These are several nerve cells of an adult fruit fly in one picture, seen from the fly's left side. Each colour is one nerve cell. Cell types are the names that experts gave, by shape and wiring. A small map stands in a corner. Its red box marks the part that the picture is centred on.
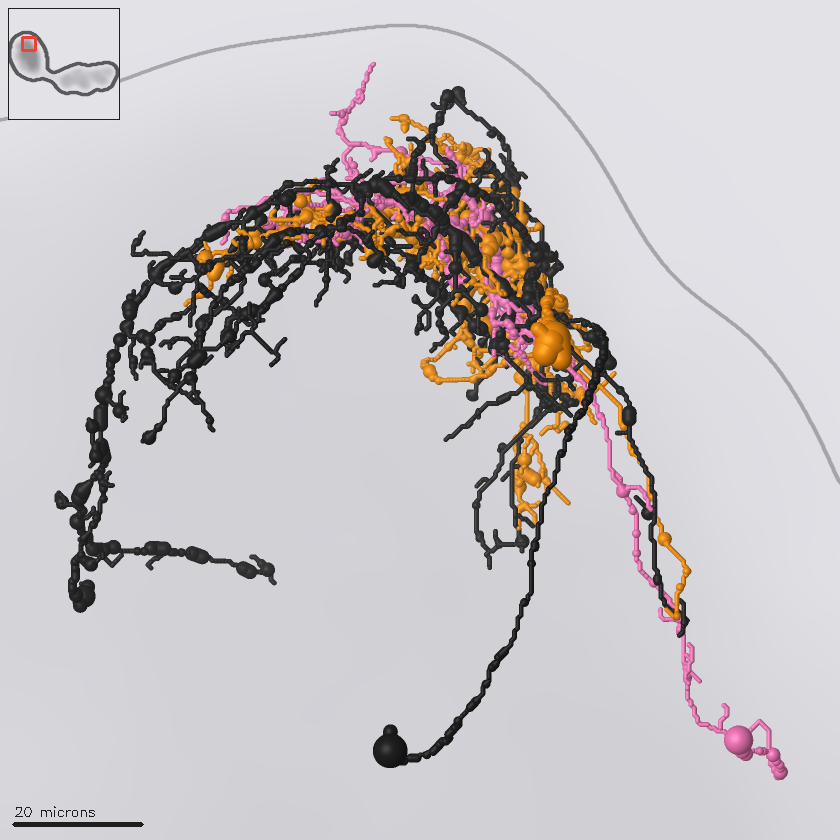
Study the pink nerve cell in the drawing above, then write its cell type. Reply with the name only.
CB2269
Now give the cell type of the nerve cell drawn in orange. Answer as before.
SLP251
